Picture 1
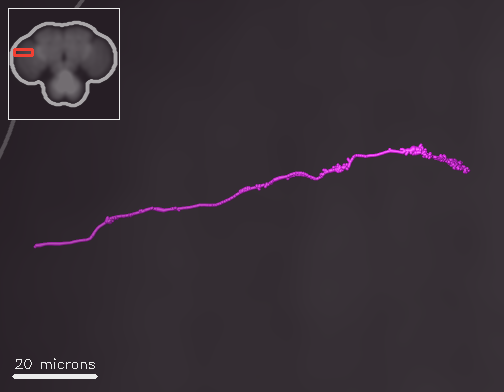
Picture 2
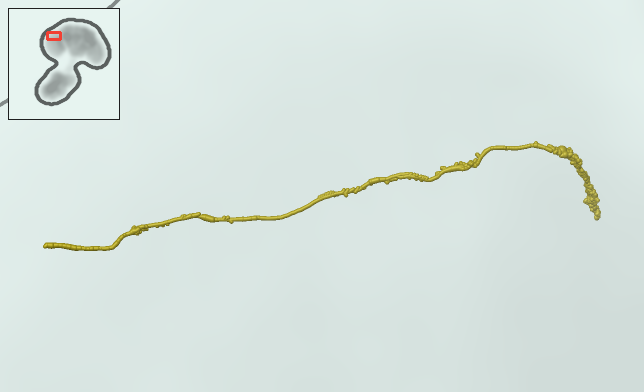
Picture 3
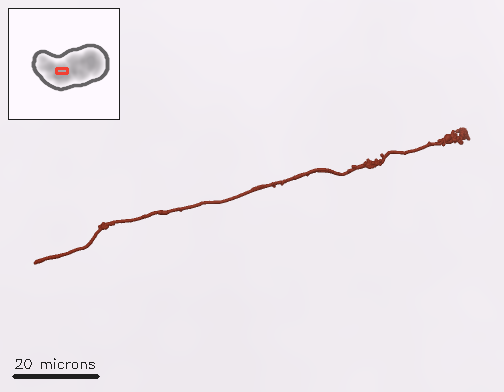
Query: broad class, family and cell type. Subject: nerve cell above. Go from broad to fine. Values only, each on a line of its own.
photoreceptor or other optic-lobe sensory neuron
class visual
R8y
